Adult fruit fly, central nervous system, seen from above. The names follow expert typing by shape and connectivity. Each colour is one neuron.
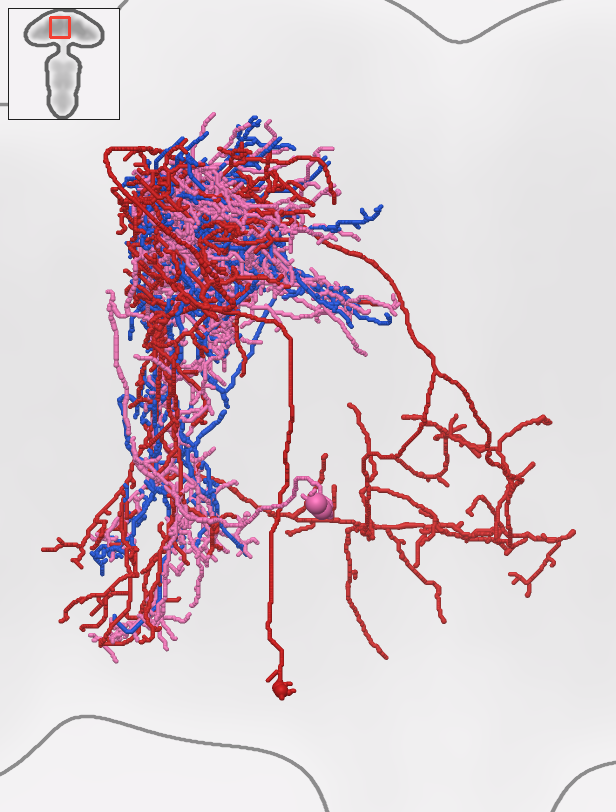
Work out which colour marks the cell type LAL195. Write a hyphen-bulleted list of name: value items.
- colour: red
